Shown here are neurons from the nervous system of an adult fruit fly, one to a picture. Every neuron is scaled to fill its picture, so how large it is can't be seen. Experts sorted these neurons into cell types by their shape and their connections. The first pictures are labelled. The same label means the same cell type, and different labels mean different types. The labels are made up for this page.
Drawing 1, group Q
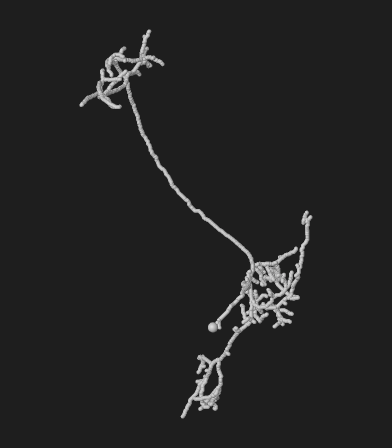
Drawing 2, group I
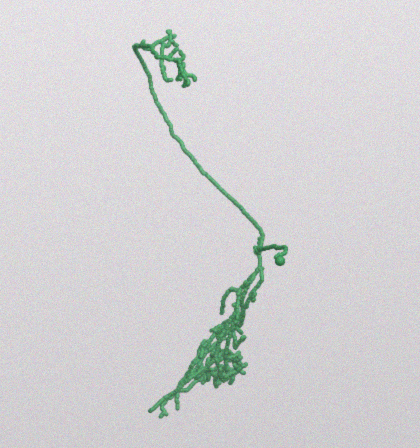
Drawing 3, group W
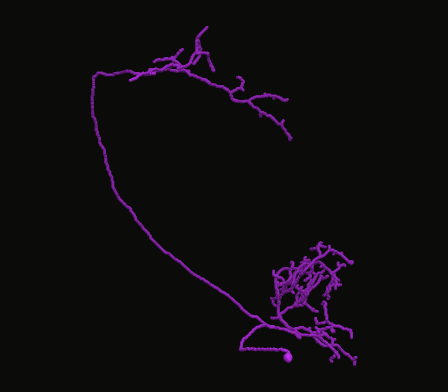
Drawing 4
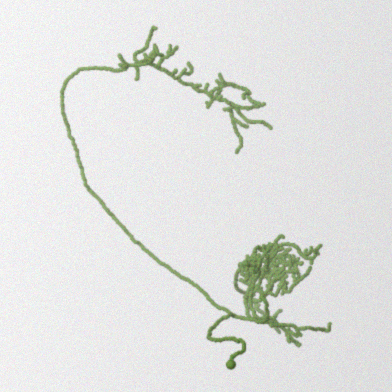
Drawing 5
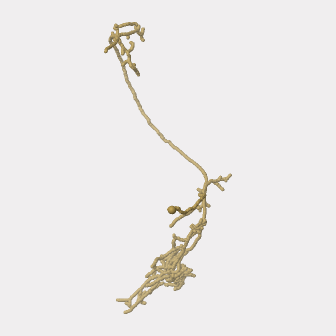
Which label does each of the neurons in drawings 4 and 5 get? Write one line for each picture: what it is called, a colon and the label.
4: group W
5: group I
